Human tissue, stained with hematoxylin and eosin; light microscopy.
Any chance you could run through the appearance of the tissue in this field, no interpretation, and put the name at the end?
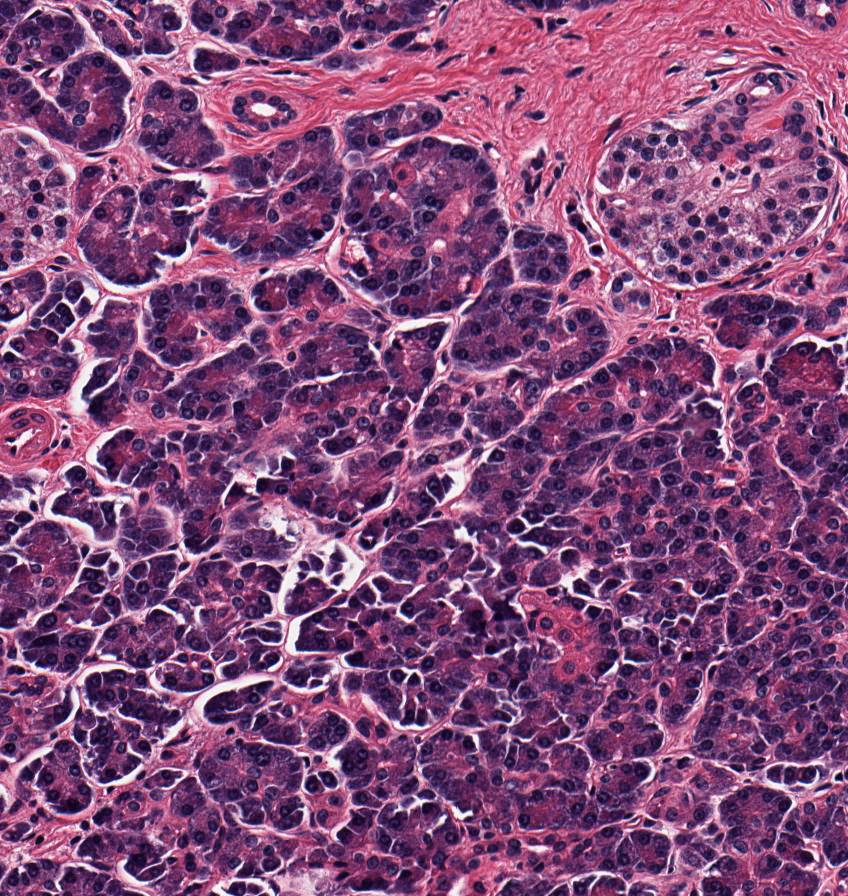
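Small rounded acini of pyramidal cells, grouped around tiny central lumens, pack most of the field. Each acinar cell has deep purple basal cytoplasm and pinker, granular apical cytoplasm, with a round nucleus placed toward the base. A band of pink fibrous connective tissue runs along the top, widest at the upper right. This tissue is pancreas.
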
